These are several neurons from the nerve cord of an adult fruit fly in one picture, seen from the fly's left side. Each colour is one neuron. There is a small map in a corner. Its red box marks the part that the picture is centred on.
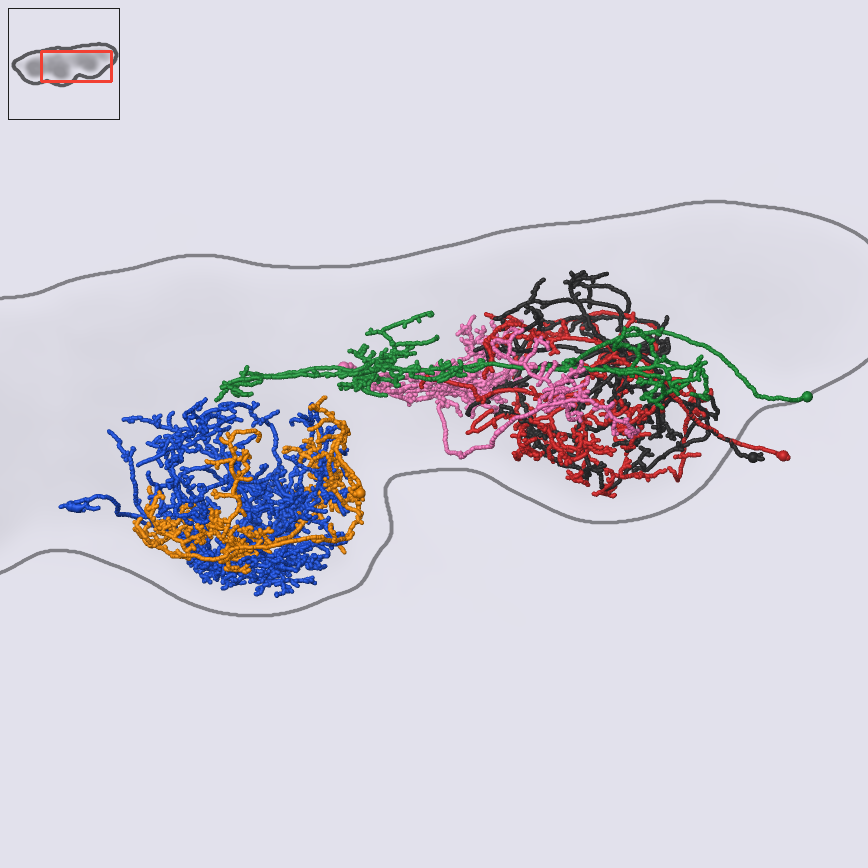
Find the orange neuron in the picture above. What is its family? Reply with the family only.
hemilineage 19A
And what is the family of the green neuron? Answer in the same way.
hemilineage 21A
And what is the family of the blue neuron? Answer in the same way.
hemilineage 17A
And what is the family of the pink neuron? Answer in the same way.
hemilineage 01A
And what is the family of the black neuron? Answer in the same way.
hemilineage 04B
